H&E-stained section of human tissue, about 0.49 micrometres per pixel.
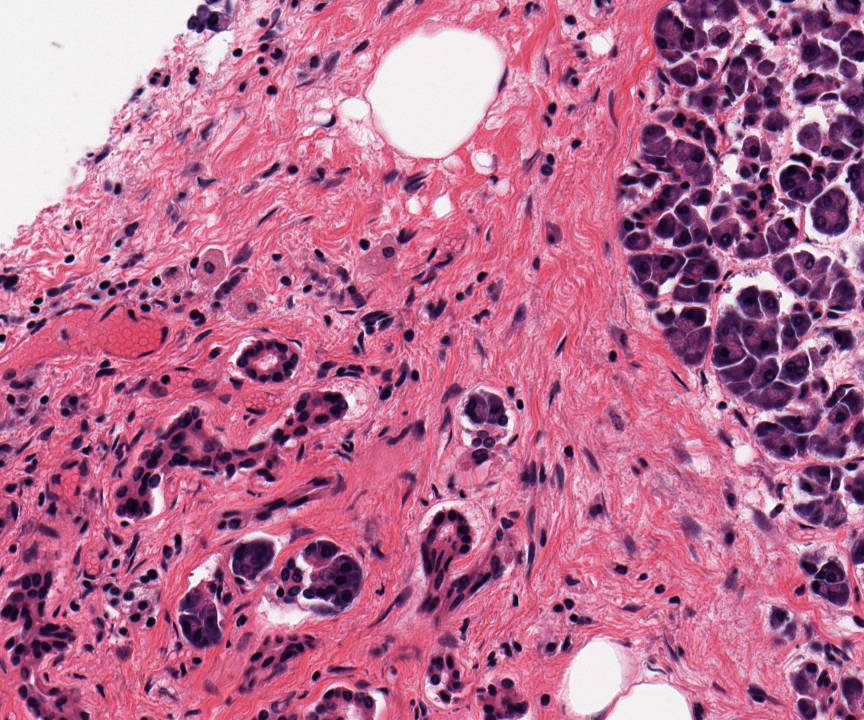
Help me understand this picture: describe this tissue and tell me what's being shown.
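Let's start at the right edge: there is a compact group of acini, and their cells have dense, purple, granular cytoplasm. Now look lower left and at the centre, where small, irregularly shaped glands sit singly in the stroma. The cells lining them have enlarged, dark, crowded nuclei of uneven size. At the left middle, a vessel is packed with red blood cells. This tissue is pancreas.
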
